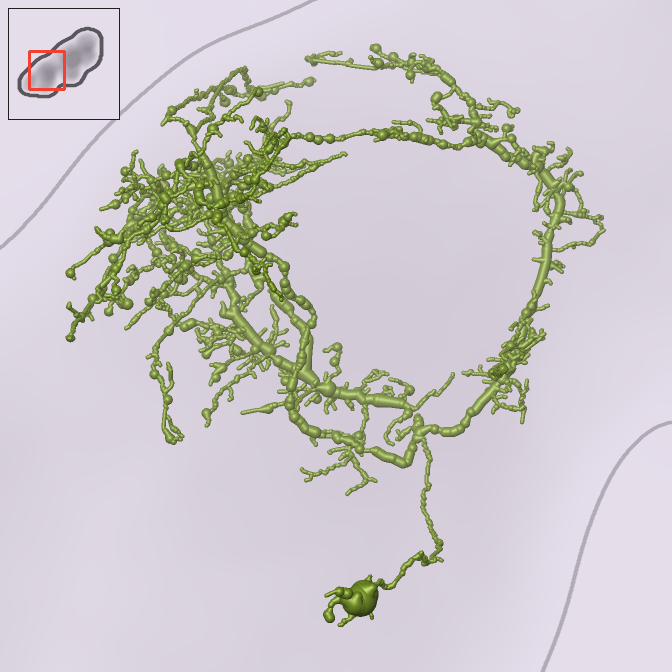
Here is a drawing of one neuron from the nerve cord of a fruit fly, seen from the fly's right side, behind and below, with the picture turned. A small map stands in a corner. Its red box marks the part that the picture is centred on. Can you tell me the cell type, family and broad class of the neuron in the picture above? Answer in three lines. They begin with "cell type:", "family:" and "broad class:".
cell type: IN04B007
family: hemilineage 04B
broad class: nerve-cord intrinsic neuron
